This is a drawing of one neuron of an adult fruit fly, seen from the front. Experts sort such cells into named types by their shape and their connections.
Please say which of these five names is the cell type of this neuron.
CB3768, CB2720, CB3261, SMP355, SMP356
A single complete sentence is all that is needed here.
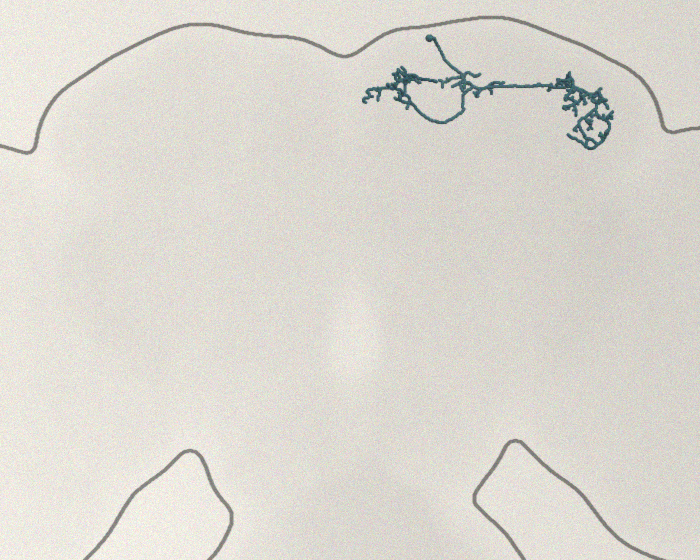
This neuron carries the cell type designation CB3261.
